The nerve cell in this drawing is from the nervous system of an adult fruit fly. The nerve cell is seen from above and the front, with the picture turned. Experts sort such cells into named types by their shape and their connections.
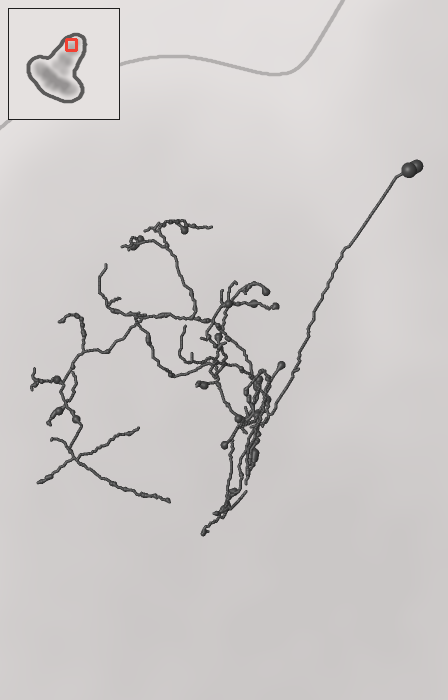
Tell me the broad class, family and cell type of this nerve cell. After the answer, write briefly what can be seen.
It is a nerve-cord intrinsic neuron. Its family is hemilineage 01B. Its cell type is IN01B080. The cell body can be seen at the upper right of the picture. The picture shows dozens of branch ends.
